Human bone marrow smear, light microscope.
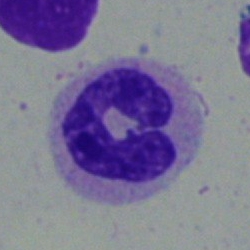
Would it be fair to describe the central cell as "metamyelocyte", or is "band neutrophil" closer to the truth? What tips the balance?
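My answer: band neutrophil. The nucleus is a thick curved band, bent into a C shape around a pale central hole, and its gap opens toward the right side of the cell. A moderate rim of pale pinkish-lilac cytoplasm surrounds it on all sides, and the outline is round and smooth.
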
